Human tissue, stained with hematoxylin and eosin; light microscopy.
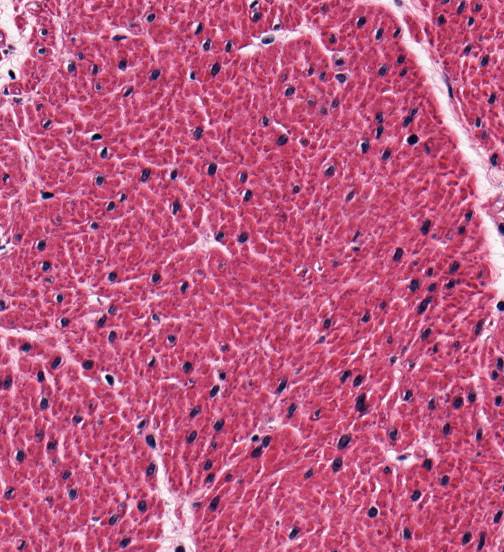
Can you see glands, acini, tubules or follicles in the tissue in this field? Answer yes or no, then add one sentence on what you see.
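No. No glands, epithelium or open lumens are present anywhere in the field.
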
